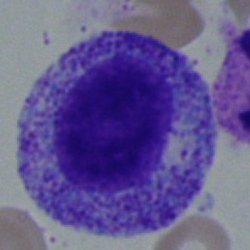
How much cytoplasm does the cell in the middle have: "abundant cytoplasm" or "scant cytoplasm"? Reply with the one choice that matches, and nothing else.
Abundant cytoplasm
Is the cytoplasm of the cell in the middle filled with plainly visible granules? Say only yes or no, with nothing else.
Yes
